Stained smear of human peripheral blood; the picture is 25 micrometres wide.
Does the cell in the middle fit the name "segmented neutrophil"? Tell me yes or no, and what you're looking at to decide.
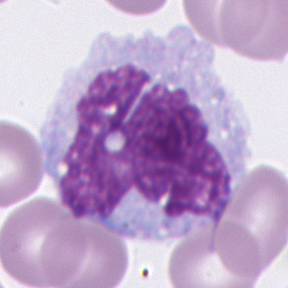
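Irregular outline, ruffled and scalloped along the top. A wedge of pale cytoplasm enters the nucleus from below, folding it into two broad lobes. Cytoplasm pale greyish-blue, with only fine, faint, dust-like granularity and no coarse granules.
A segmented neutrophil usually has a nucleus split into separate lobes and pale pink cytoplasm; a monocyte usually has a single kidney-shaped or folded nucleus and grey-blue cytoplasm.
Here the two lobes are folds of one nucleus and the cytoplasm is grey-blue, against segmented neutrophil and for monocyte. This is a monocyte, not a segmented neutrophil.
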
